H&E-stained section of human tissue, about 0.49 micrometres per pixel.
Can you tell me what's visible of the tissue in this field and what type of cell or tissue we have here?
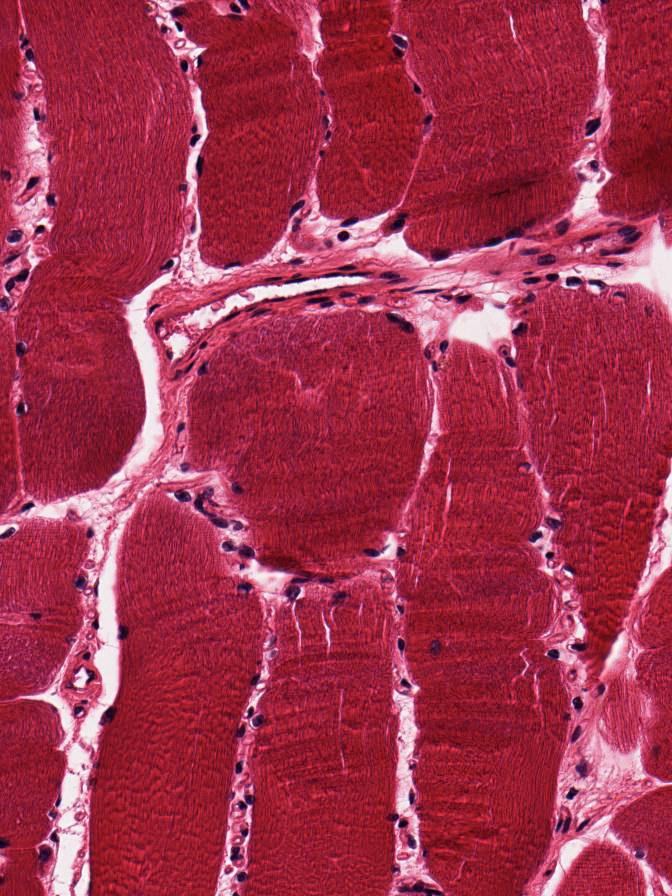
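The field contains broad, deep red muscle fibres separated by narrow pale septa of connective tissue. Most fibres are cut lengthwise and run roughly from top to bottom. Fine cross-striations are visible within them. The nuclei are small and dark and lie at the fibre edges rather than centrally. Identification: skeletal muscle.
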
